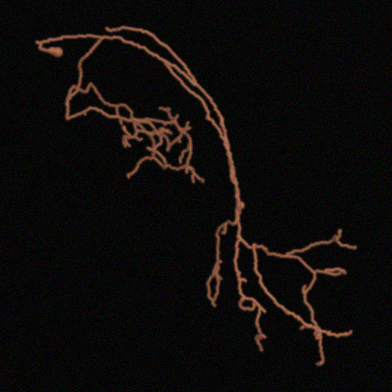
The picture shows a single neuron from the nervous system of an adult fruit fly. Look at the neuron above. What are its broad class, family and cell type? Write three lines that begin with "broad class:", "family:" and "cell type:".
broad class: central-brain intrinsic neuron
family: hemilineage LHd1
cell type: CB2892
